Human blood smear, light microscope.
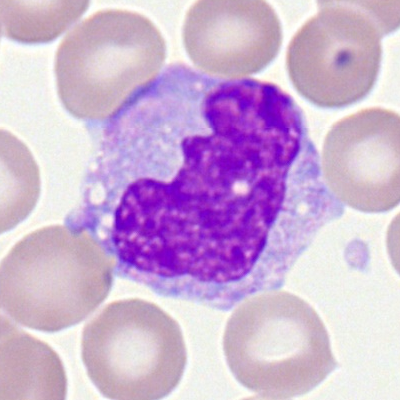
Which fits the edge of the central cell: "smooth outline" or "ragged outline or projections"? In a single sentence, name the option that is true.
What bounds the cell is a rough outline.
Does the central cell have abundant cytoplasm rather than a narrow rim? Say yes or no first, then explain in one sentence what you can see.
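Yes. The cytoplasm is abundant and pale grey-blue.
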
